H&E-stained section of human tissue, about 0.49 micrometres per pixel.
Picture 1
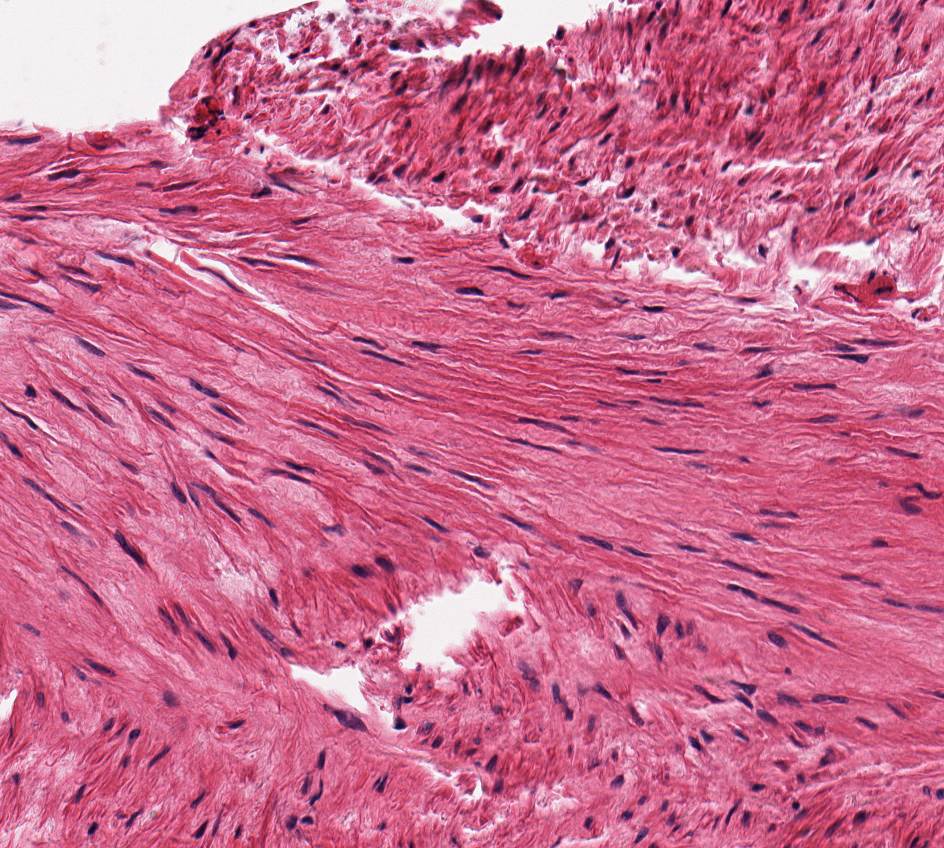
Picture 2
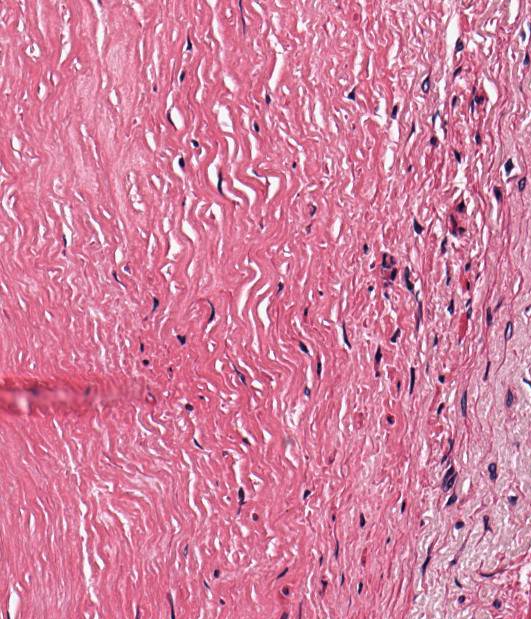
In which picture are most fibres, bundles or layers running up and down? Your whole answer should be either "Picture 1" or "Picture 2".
Picture 2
